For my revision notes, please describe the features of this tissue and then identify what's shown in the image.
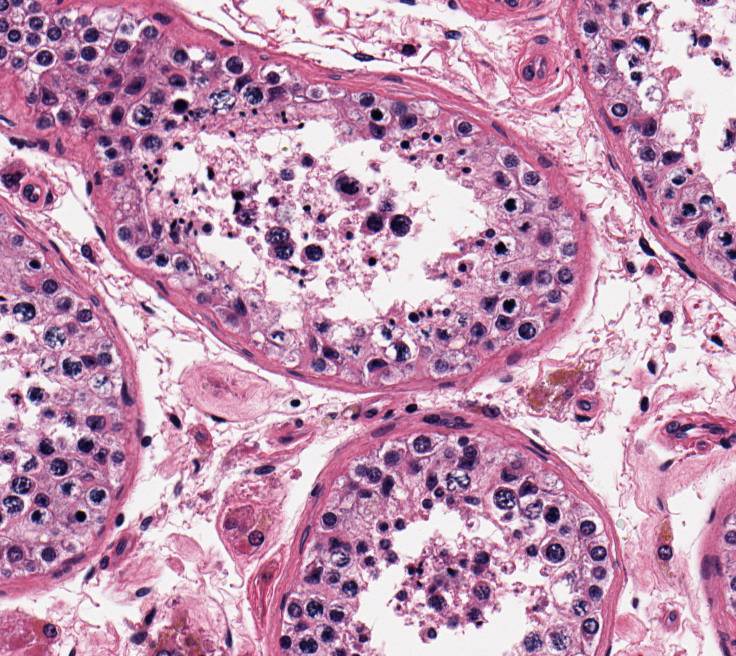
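Tubules bounded by thin pink fibrous wall with flattened, spindle-shaped nuclei. Lining: stratified epithelium, many cells deep, not a single layer. Middle layers: numerous large round cells, coarse clumped dark chromatin. Luminal side: small, dense, dark nuclei gathered. Tissue: testis.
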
